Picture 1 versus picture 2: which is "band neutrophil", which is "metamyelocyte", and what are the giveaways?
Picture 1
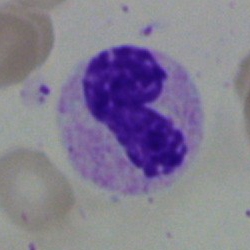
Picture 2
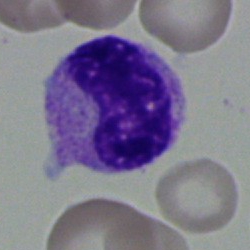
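Picture 1 is the band neutrophil, and picture 2 is the metamyelocyte. Start with the outline: in picture 1 the cell is round and smooth, while in picture 2 a small pale blue tag of cytoplasm projects from the lower left edge. Both nuclei are indented, but in different ways: in picture 1 the nucleus is bent, with a deep notch cut into its right side, whereas in picture 2 it is indented on its left side, which gives it a kidney-like shape. In picture 2 the nucleus also lies off-centre toward the right and fills most of the cell. In the band neutrophil the chromatin is dense and coarsely clumped. Finally, the cytoplasm of picture 1 is pale pinkish-lilac, while the cytoplasm of picture 2 is filled with fine, evenly scattered purplish granules.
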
